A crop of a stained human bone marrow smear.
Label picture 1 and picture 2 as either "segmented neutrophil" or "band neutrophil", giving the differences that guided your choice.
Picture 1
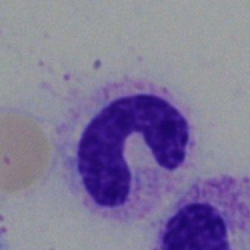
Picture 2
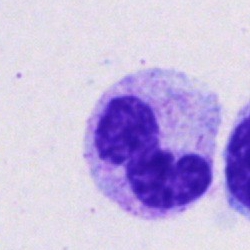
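Picture 1 shows a band neutrophil; picture 2 shows a segmented neutrophil. In picture 1 the nucleus is a single curved band bent into a C shape, with its open side facing the lower right. The cytoplasm there is pale pinkish-lilac and sprinkled with fine pink-violet granules. In picture 2 the cell outline is roughly round with a smooth edge, and the chromatin is dark purple and coarsely clumped. Its cytoplasm is plentiful and pale lilac, with fine pinkish-purple granules scattered through it.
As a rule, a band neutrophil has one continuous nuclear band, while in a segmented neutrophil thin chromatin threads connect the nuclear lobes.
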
